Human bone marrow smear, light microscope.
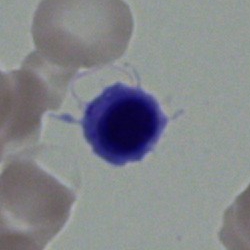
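Erythroblast in a stained human bone marrow smear. The outline is roughly round, with a slightly bumpy, uneven edge. The whole cell stains a deep blue-purple and is darkest at the centre, which is almost blue-black. A fine thread-like projection extends from the left side of the cell.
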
